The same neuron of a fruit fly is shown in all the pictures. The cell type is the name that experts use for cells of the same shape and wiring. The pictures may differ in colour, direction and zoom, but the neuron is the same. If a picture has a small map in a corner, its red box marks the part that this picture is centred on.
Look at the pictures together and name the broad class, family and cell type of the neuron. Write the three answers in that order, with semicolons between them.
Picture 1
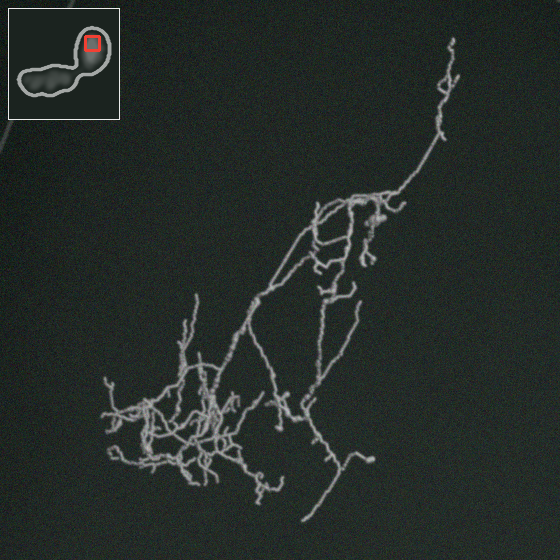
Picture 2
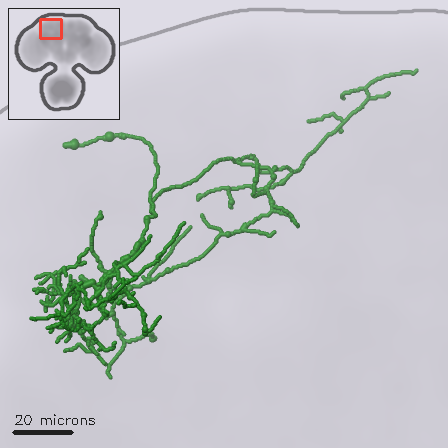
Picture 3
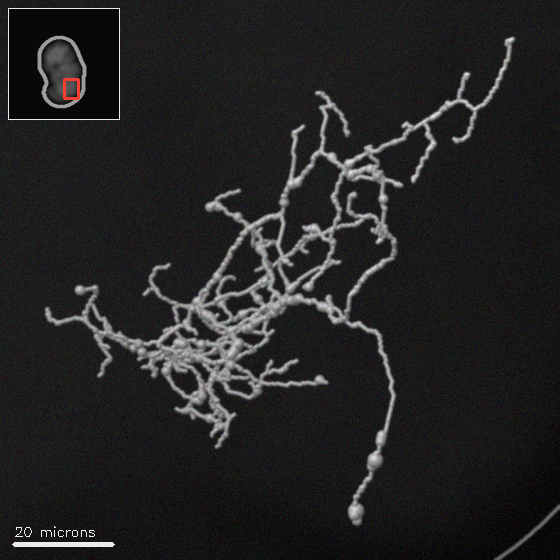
central-brain intrinsic neuron; hemilineage SLPad1_anterior; LH001m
